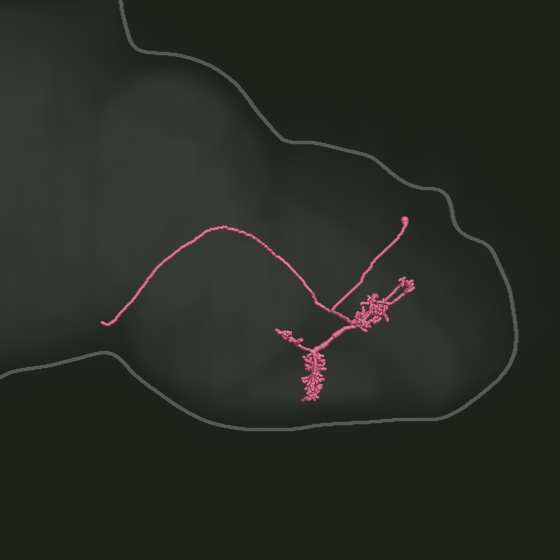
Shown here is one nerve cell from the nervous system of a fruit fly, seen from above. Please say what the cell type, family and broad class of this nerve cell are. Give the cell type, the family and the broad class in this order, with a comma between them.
TmY14, TmY, visual projection neuron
